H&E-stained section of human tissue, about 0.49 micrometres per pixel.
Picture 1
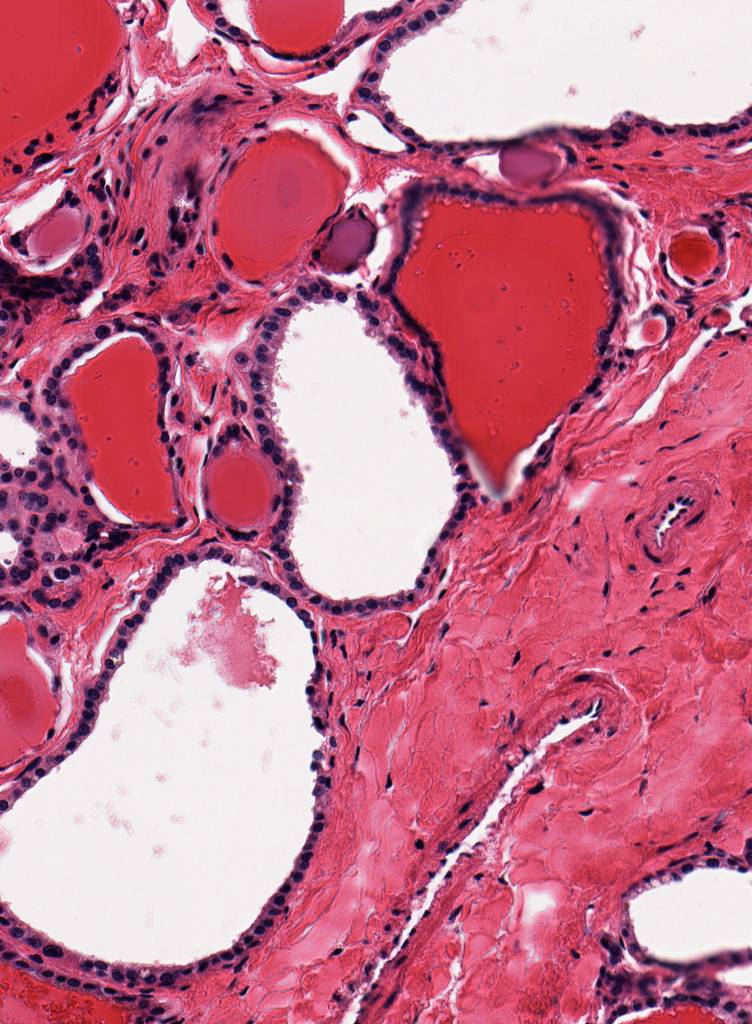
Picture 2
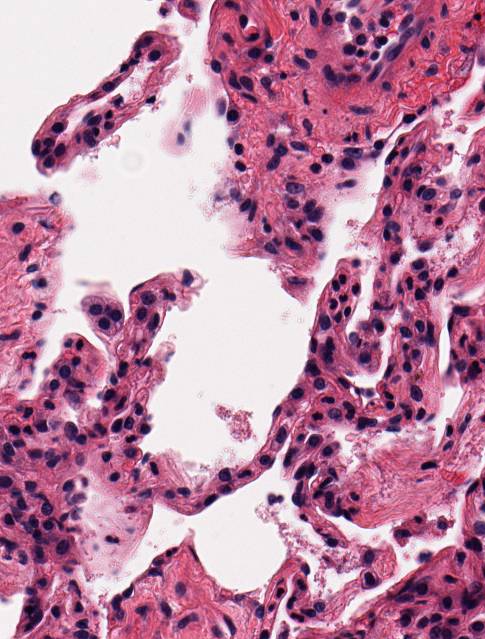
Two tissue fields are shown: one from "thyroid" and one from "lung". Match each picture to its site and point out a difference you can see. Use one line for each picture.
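Site of picture 1: thyroid. Follicles of widely varying size fill the upper and left parts of the field, while dense fibrous stroma occupies the lower right.
Site of picture 2: lung. No glands are present anywhere in the field.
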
